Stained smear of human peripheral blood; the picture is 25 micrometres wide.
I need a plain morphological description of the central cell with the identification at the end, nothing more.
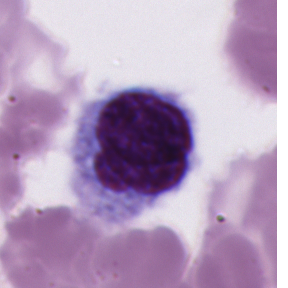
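A notch on the left side of the nucleus gives it an indented, bean-like shape. The nucleus lies off-centre, toward the upper right of the cell. Pale greyish-blue cytoplasm forms a rim that is broader on the left and lower side than on the right. Name: hairy cell.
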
